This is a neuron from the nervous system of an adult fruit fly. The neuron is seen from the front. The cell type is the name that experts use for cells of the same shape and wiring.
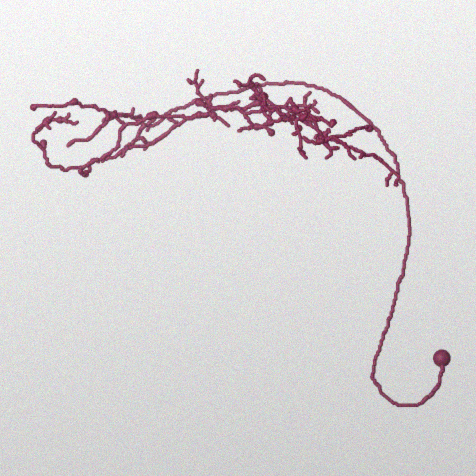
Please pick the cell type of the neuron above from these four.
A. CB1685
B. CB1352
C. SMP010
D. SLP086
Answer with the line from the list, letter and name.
D. SLP086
